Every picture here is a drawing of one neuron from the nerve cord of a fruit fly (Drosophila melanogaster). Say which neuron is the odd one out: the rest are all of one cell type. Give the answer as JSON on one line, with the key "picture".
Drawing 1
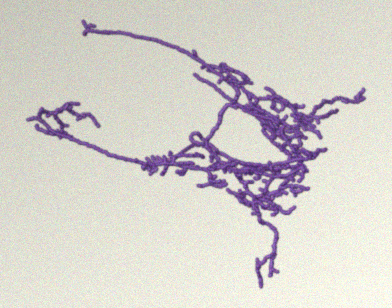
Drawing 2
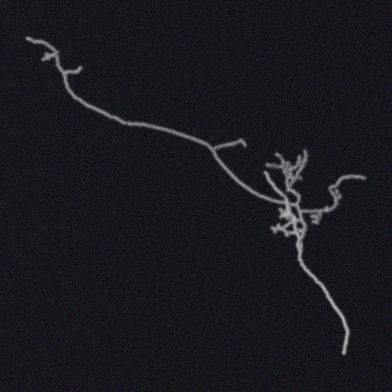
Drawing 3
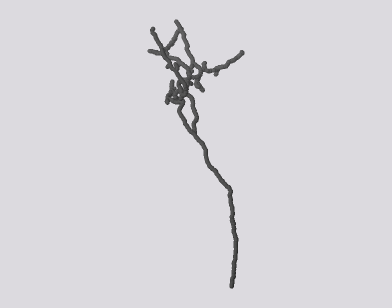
{"picture": 1}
